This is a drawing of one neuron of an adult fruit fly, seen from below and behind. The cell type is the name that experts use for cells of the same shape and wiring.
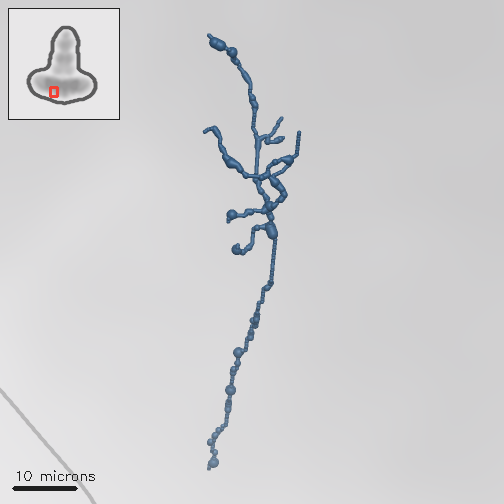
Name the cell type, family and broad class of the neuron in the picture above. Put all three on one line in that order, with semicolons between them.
JO-EV1; class mechanosensory; sensory neuron entering the brain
